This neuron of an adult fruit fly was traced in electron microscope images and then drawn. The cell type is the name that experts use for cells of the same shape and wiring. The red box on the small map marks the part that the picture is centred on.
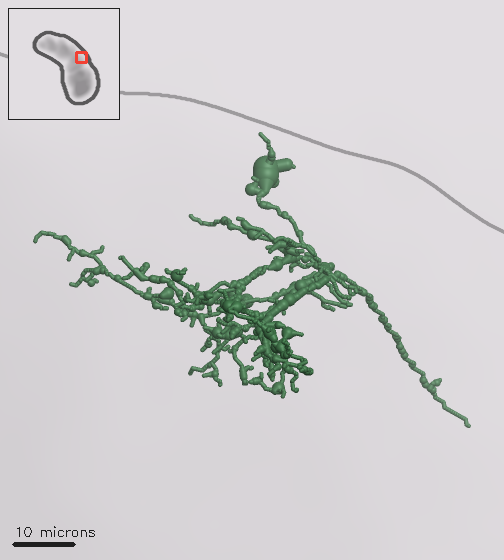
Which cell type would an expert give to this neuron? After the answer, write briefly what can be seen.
Its cell type is Lawf1. Its broad class is optic-lobe intrinsic neuron. From left to right in the picture it spans about 75 microns. Dozens of branch ends can be seen.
